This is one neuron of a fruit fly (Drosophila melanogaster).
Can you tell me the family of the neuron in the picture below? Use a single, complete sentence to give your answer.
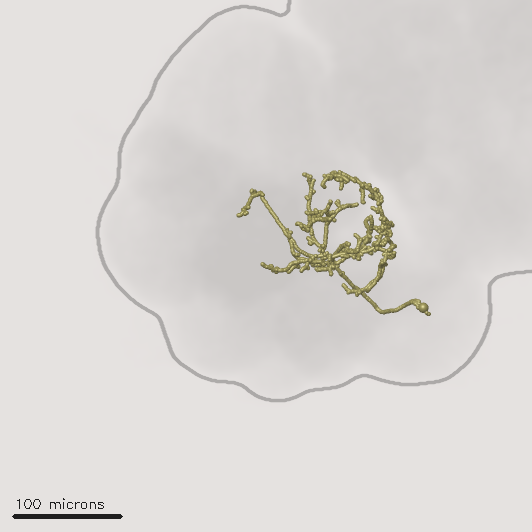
By family, this neuron is grouped as hemilineage 08B.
